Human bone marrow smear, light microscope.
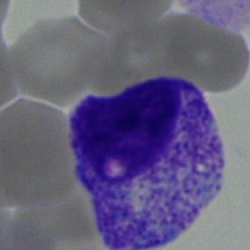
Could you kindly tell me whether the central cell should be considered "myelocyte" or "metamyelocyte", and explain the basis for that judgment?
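Myelocyte, not metamyelocyte.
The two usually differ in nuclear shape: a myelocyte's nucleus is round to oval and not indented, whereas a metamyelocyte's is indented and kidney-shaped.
In this cell the nucleus lies off-centre in the upper-left part, and plentiful cytoplasm fills the lower-right half, crowded with coarse purple granules and pale bluish between them.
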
